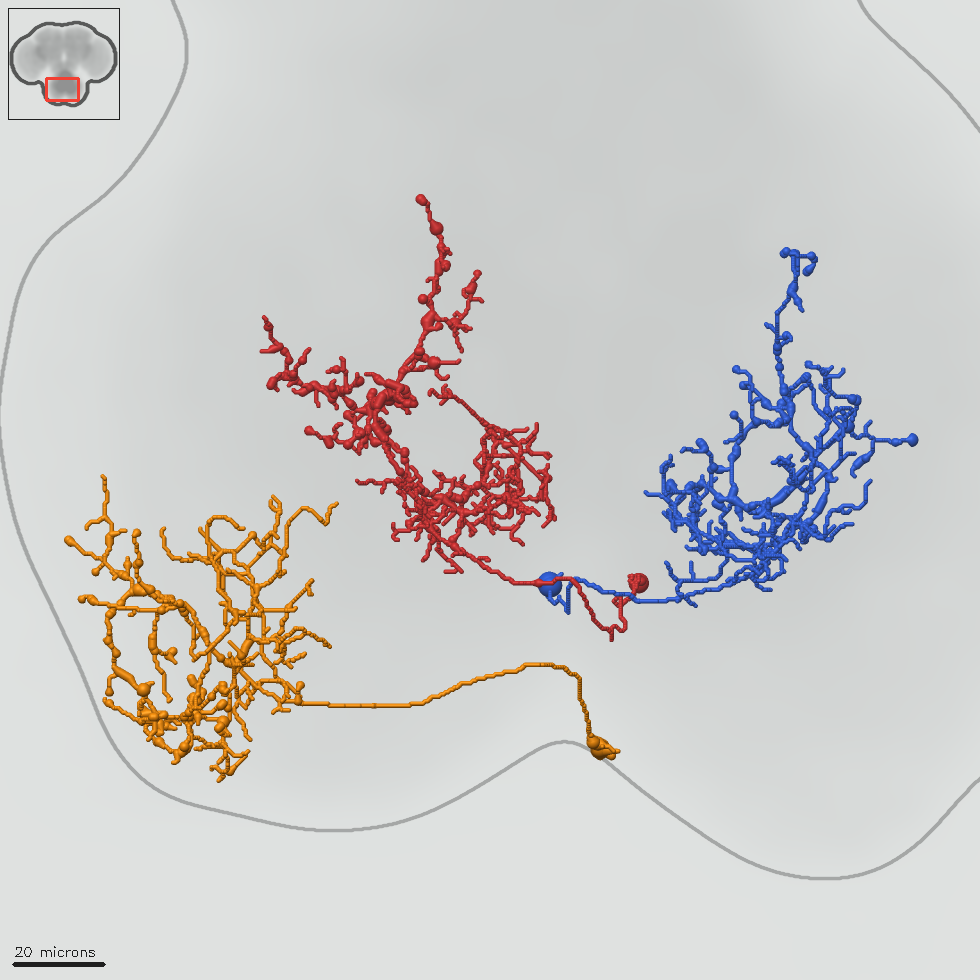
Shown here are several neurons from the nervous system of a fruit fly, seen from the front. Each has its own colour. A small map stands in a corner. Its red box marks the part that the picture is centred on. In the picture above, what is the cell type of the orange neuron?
IN13B044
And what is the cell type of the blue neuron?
IN13B058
